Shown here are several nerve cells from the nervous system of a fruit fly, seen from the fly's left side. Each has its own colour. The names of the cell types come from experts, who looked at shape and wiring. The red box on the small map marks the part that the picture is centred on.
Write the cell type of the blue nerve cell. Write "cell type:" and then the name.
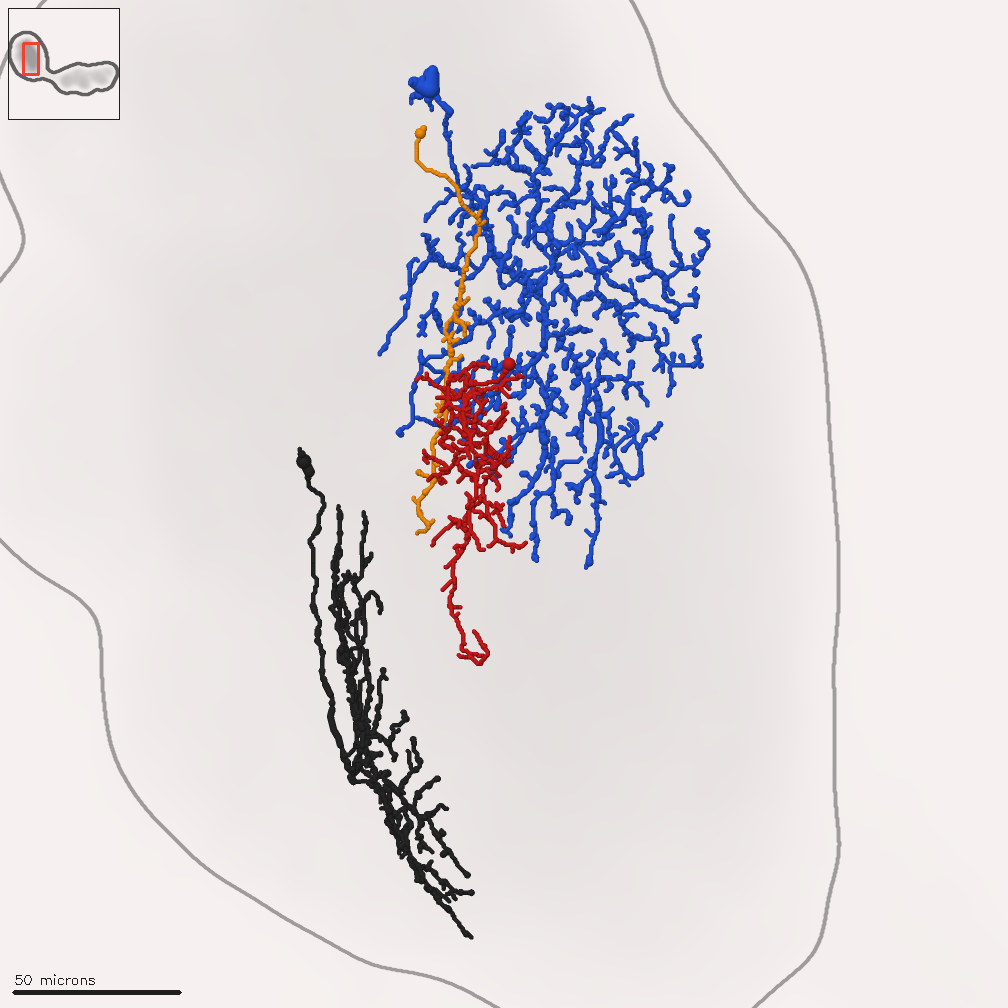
cell type: Dm19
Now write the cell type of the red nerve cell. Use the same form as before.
cell type: Dm16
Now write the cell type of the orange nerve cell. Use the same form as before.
cell type: Dm3c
